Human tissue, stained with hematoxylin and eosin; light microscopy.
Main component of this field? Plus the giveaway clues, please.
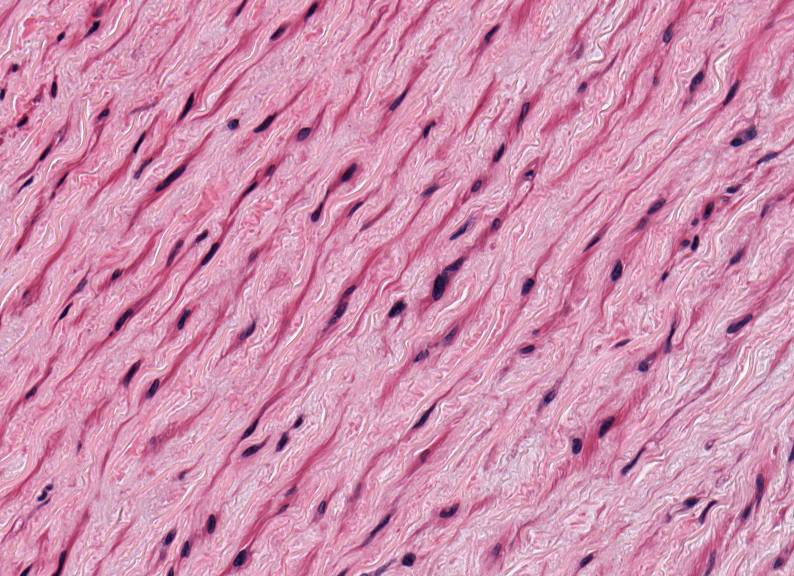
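Tunica media of an artery is the tissue here. Item one: closely packed parallel collagen bundles fill the field, running diagonally from lower left to upper right. Item two: the fibres have a wavy, crimped outline.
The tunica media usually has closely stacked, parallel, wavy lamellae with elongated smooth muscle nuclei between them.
Item three: the long axes of the nuclei lie parallel to the fibre bundles. This close, parallel order sets it apart from the loose, irregular tunica intima.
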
